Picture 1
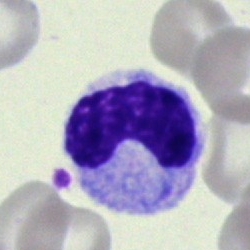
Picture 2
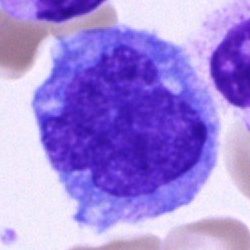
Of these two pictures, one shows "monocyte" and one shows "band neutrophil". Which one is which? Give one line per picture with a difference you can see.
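Picture 1 – band neutrophil. Fine pinkish-purple granules are scattered through the cytoplasm.
Picture 2 – monocyte. No distinct granules are seen in the cytoplasm.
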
